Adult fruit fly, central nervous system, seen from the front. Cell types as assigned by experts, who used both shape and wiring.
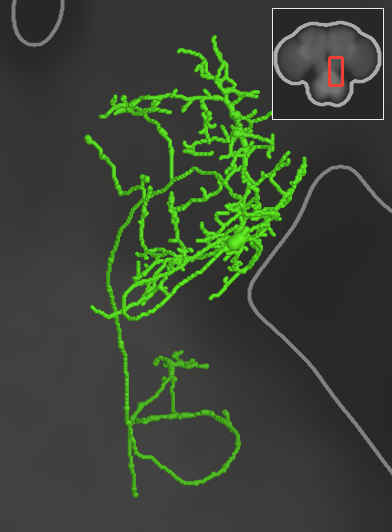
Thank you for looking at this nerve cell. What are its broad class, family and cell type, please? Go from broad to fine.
descending neuron; hemilineage MX12; DNg12_a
